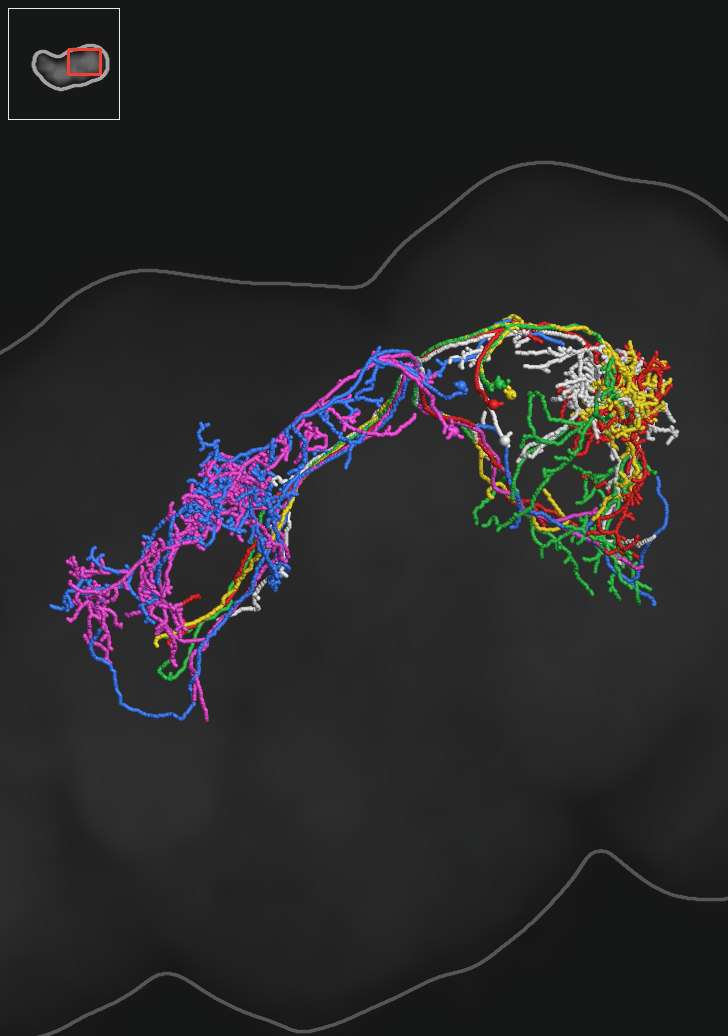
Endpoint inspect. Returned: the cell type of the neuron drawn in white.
SIP119m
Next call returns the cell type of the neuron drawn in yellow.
SIP124m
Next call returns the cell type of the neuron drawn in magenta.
SIP104m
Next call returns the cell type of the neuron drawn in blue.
SIP121m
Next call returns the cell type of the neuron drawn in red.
SIP146m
